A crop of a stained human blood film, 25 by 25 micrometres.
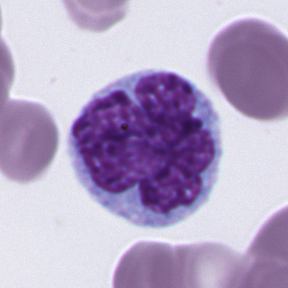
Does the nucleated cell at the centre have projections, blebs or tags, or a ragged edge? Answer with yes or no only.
No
